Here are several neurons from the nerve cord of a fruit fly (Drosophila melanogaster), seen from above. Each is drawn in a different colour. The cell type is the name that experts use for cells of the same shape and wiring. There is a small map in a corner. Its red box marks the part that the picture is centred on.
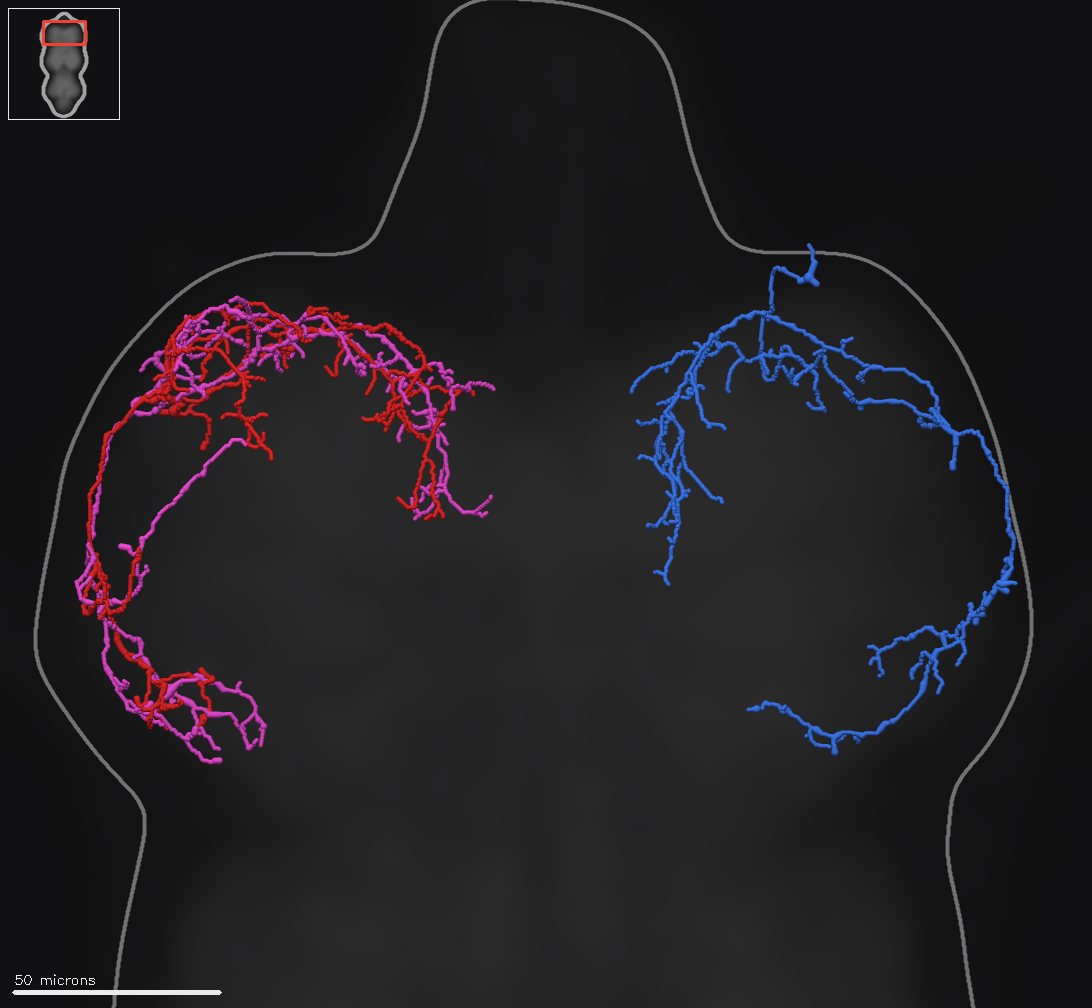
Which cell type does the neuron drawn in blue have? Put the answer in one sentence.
The cell type is IN13A043.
